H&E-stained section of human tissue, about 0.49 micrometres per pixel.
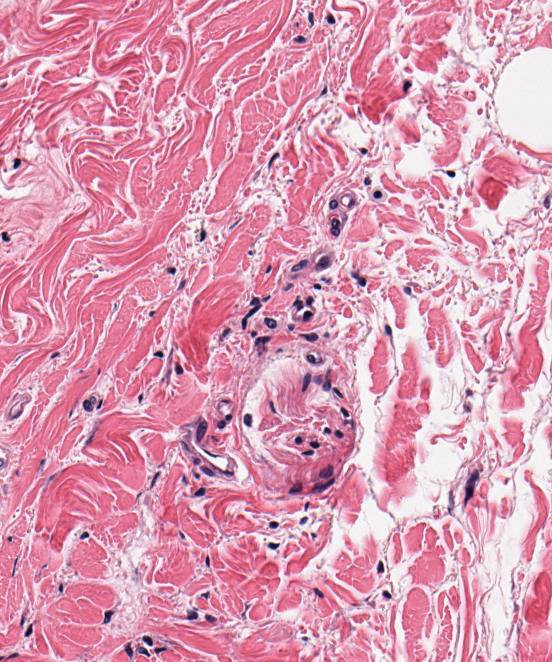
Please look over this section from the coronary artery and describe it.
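Thick, pink-staining collagen bundles occupy most of the field. Epithelium is absent throughout. Between the bundles lie sparse nuclei, small, dark and mostly spindle-shaped. At the upper right corner is a single round empty fat-cell space.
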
